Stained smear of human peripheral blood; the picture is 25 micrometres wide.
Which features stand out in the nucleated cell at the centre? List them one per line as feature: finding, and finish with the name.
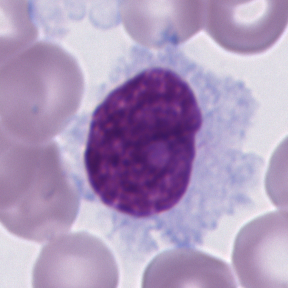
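Chromatin: deep purple, mottled and patchy
Nuclear spot: one pale round spot in the lower half of the nucleus
Cytoplasm: abundant, pale greyish blue
Spread: surrounds the nucleus on all sides, widest on the right
Name: hairy cell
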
